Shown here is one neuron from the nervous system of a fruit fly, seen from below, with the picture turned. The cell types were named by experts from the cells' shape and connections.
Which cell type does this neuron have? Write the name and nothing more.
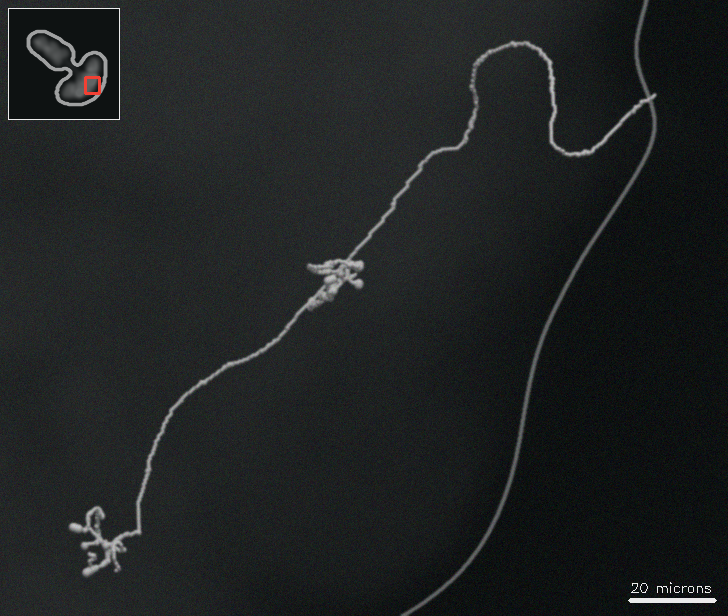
ORN_DC4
